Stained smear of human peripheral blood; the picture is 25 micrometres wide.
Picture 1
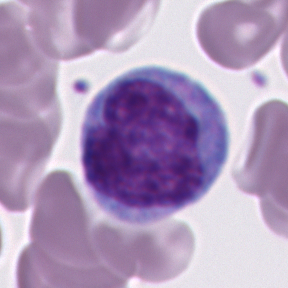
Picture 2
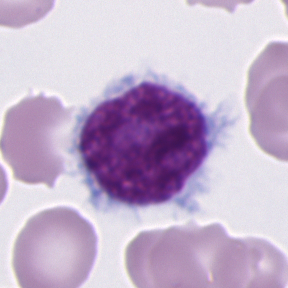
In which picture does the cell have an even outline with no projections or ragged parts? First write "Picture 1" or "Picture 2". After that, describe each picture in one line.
Picture 1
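What picture 1 shows: The cell's outline is round and smooth.
What picture 2 shows: Fine, hair-like projections stick out from the cell edge all the way around.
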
